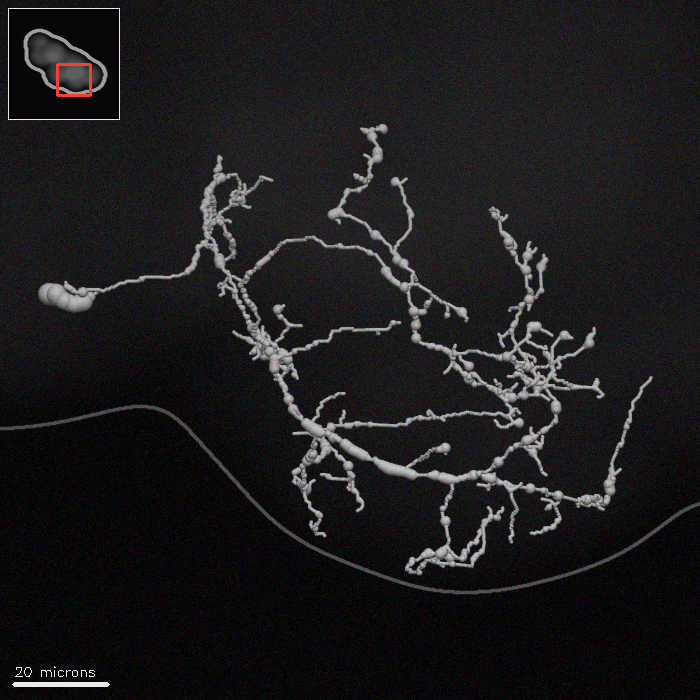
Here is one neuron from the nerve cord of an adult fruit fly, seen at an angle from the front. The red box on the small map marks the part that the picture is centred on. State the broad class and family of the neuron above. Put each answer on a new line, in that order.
nerve-cord intrinsic neuron
hemilineage 03A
